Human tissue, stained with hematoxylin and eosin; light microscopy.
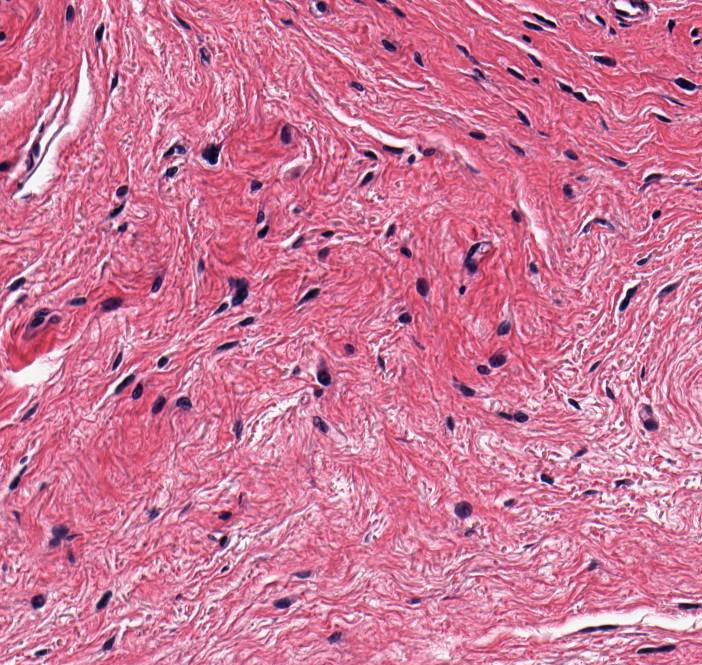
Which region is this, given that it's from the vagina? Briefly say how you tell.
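This is dense connective tissue. Pink collagen fibres fill the whole field in wavy, interlacing, swirling bundles, with no glands or tubules.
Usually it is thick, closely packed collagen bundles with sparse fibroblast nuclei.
See how sparse the cells are: widely spaced nuclei lying directly among the fibres, no distinct cytoplasm.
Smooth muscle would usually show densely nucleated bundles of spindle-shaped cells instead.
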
